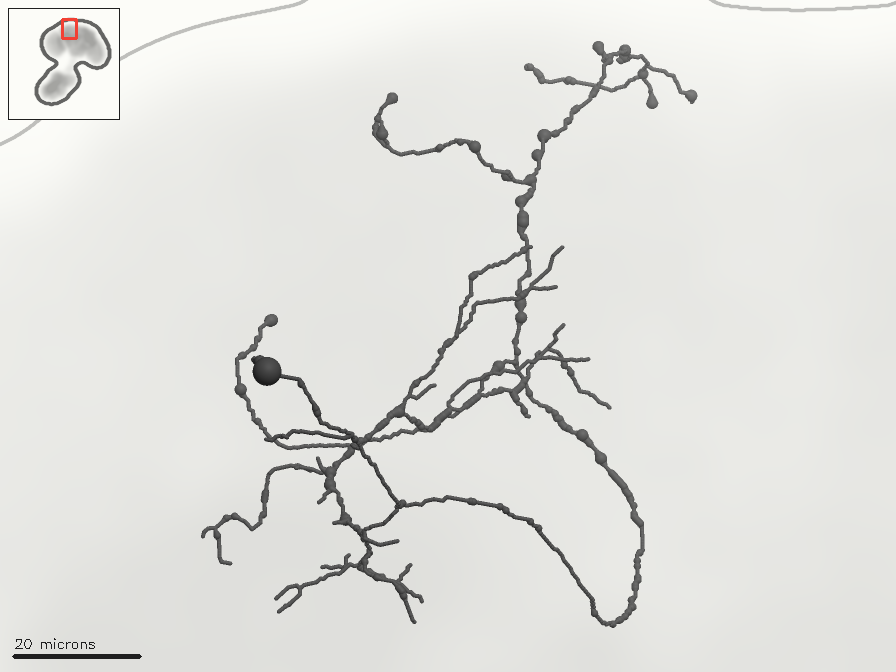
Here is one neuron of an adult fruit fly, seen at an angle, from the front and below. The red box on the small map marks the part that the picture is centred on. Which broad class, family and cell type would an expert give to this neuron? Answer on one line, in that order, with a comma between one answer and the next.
central-brain intrinsic neuron, hemilineage VLPl&d1_dorsal, CB1165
